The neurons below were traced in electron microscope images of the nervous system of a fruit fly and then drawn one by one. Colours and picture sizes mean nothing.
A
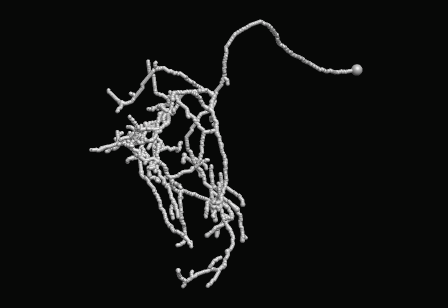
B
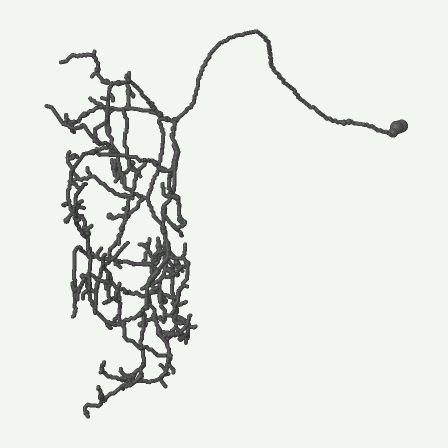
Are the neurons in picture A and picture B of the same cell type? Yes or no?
yes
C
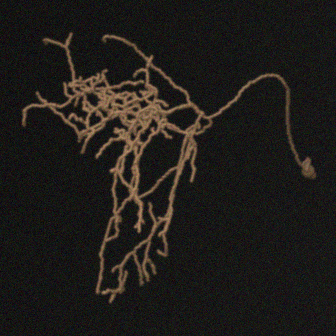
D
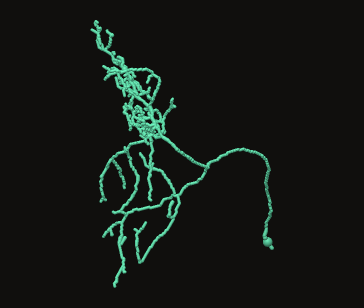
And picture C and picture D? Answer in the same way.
no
